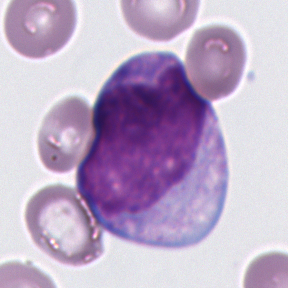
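Atypical promyelocyte, central cell, stained peripheral blood smear. Nucleus fills most of the cell and lies toward the upper left, with a fold or notch along its top edge; chromatin finely stippled, fairly even, without coarse dark clumps; cytoplasm a crescent along the lower right.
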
